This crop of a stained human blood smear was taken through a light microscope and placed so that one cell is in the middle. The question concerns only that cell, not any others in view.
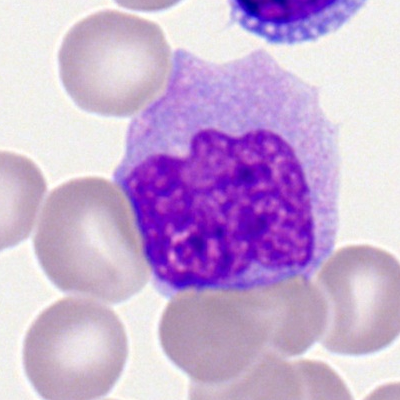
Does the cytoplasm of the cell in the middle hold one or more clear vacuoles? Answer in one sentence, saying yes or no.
No, the cytoplasm of this cell shows no vacuoles.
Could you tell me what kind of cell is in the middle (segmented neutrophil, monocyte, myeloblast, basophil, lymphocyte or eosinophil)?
monocyte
